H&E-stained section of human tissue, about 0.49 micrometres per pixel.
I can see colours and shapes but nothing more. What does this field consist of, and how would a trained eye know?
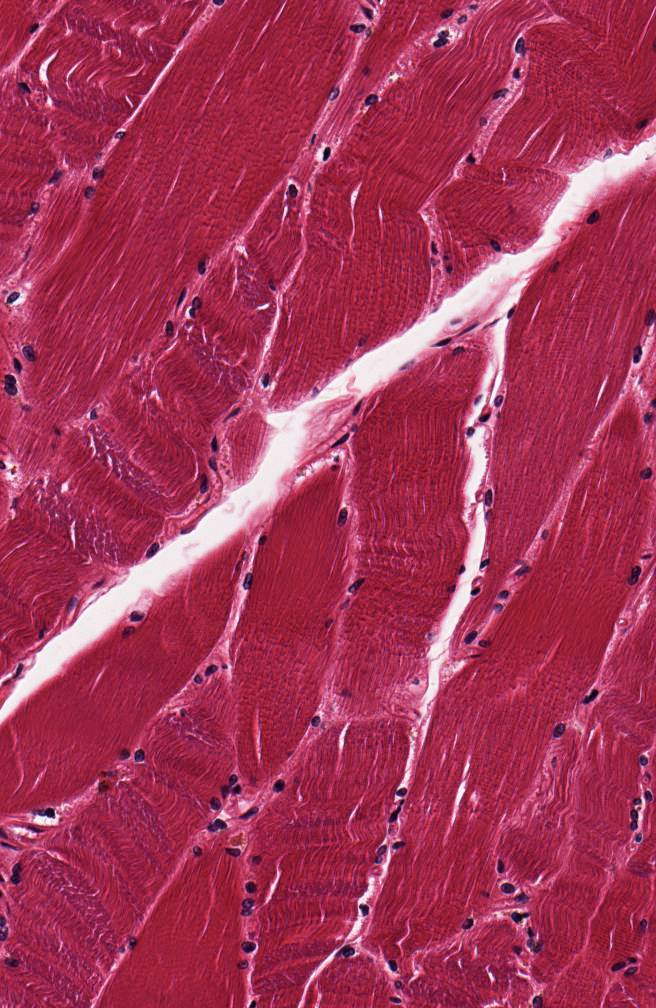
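The field shows skeletal muscle. Fine cross-striations cross the fibres, and the small, dark, oval nuclei lie at the fibre edges.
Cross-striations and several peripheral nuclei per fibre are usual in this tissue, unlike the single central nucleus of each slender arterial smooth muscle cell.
The fibres form long unbranched bands that do not join, and their cytoplasm stains deep red-pink.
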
